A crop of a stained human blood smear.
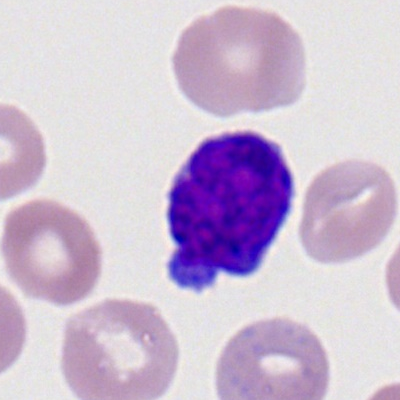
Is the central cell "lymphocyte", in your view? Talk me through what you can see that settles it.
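Outline roughly oval, edge slightly bumpy. Cell body stained deep purple-blue throughout, coarse and mottled, with darker clumps. Almost no pale cytoplasm around the dark mass. Small pale blue knob juts out at lower left. No clear vacuoles.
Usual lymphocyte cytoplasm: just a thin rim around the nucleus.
Near-absent cytoplasm here matches; speaks for lymphocyte.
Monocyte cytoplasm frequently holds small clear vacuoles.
None here; counts against monocyte. Verdict: lymphocyte fits.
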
